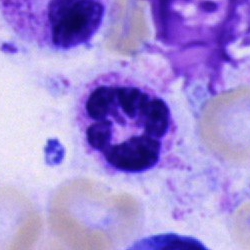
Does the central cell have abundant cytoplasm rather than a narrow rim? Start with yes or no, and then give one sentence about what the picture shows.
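No. A narrow rim of pale cytoplasm surrounds the nucleus.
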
